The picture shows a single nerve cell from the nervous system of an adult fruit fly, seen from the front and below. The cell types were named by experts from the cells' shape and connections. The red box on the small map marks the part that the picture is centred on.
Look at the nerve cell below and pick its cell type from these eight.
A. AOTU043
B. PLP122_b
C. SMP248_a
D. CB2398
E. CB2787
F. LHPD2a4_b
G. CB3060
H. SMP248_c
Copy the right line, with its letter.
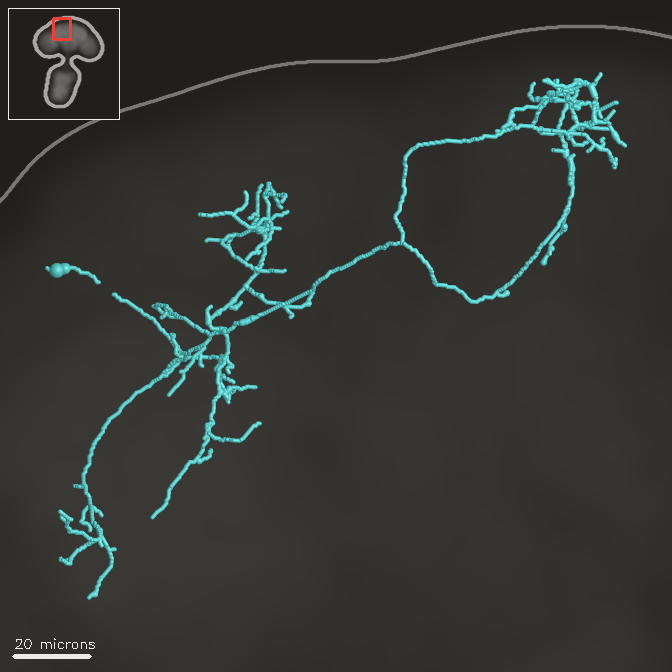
G. CB3060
